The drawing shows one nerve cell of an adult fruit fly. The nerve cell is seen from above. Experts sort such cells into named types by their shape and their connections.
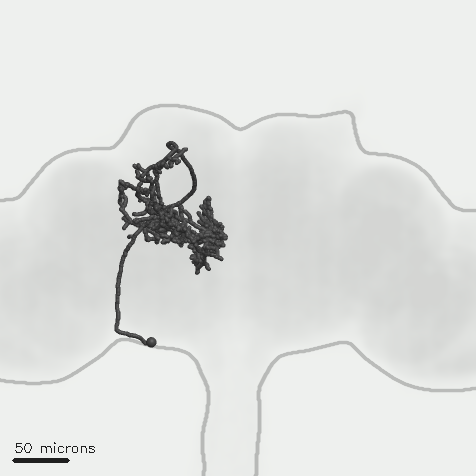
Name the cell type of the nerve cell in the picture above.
aIPg6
